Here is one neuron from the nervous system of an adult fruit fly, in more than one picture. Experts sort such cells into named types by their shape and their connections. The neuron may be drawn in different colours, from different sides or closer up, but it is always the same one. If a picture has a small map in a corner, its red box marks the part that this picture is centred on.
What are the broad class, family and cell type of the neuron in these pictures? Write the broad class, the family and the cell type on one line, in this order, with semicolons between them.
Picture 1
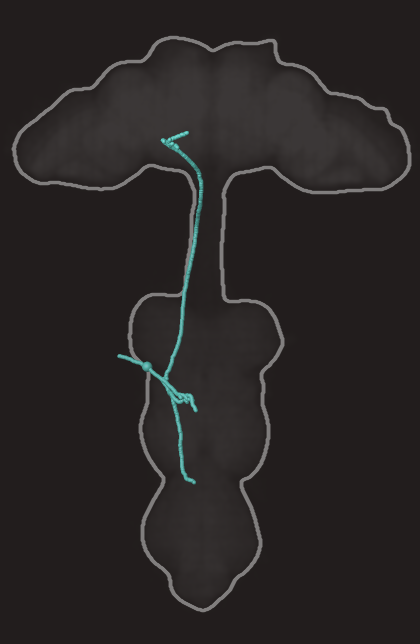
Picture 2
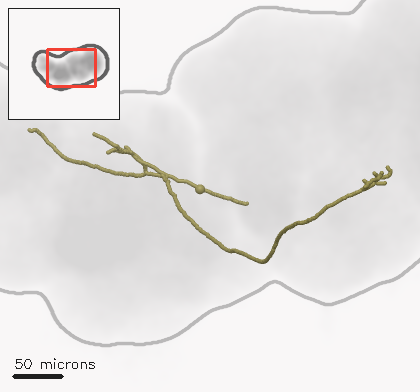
sensory neuron ascending to the brain; class mechanosensory proprioceptive; SApp19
